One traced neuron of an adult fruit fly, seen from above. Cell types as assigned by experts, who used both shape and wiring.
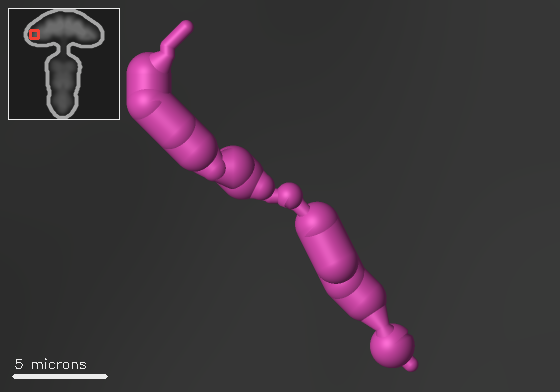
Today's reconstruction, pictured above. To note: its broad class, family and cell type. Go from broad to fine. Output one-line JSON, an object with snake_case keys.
{"broad_class": "photoreceptor or other optic-lobe sensory neuron", "family": "class visual", "cell_type": "R8y"}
